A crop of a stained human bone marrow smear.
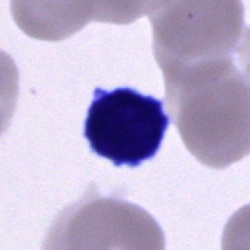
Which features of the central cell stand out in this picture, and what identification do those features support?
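Chromatin dense and dark, hardly any paler gaps. Nucleoli not seen. No granules in the cell. Small blunt knob projecting from the upper left edge. Lymphocyte.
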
